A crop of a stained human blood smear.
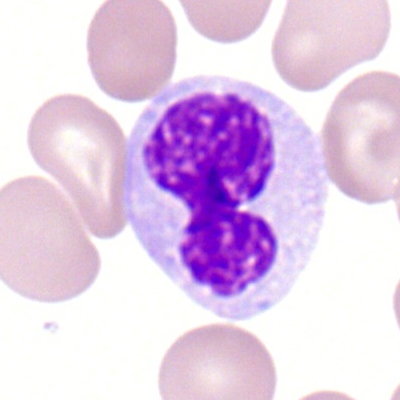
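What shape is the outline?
Smooth, rounded and oval.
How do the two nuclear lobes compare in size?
The upper lobe is larger than the lower one.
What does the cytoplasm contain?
Only fine, faint granules, and no vacuoles.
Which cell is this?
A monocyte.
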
